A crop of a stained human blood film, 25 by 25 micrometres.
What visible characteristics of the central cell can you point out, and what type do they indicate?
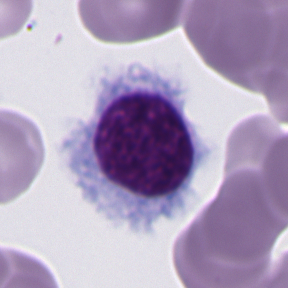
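Start at the edge of this cell: its border is ragged, with many fine hair-like projections running all the way round. Now look inside at the nucleus, which is round to slightly oval, with no indentation and no lobes. In the cytoplasm you won't find distinct granules, nor any vacuoles. This is a hairy cell.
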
